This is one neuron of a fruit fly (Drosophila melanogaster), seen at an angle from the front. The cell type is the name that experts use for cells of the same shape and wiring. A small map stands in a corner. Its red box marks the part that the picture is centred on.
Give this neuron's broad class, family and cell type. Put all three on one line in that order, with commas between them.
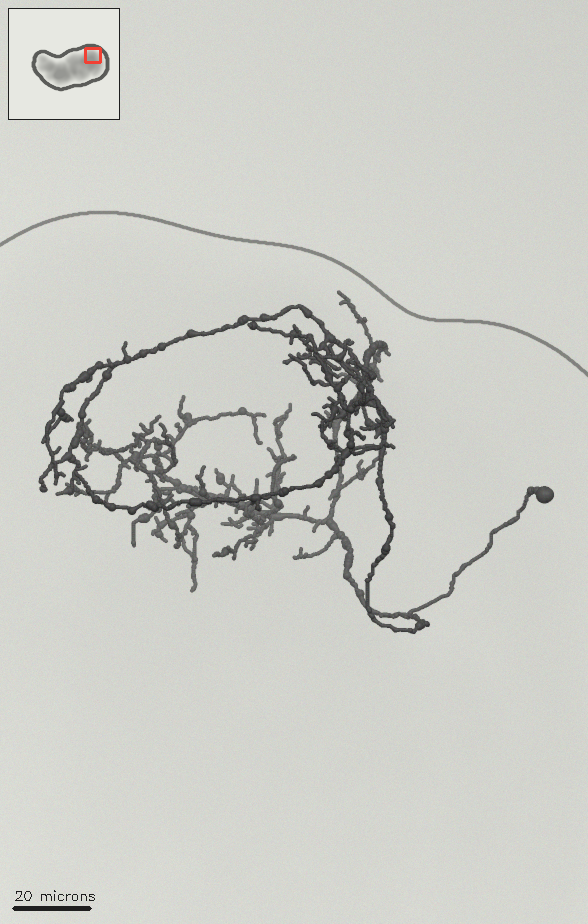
central-brain intrinsic neuron, hemilineage SLPav1_medial, LHAV3e1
